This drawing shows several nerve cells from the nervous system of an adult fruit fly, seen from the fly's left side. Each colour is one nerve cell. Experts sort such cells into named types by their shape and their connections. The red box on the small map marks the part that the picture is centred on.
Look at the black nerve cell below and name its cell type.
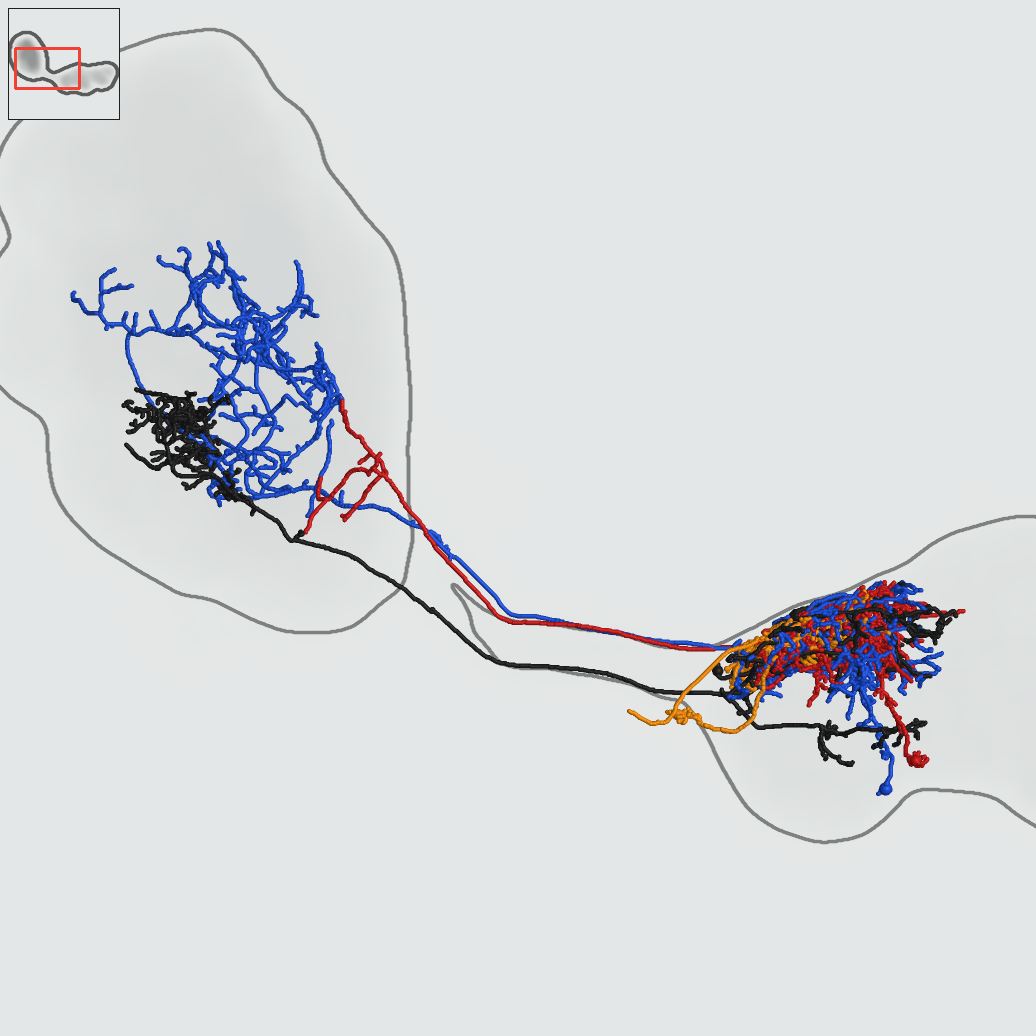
ANXXX108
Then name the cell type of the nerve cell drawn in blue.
AN27X011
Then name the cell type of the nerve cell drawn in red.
AN06A016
